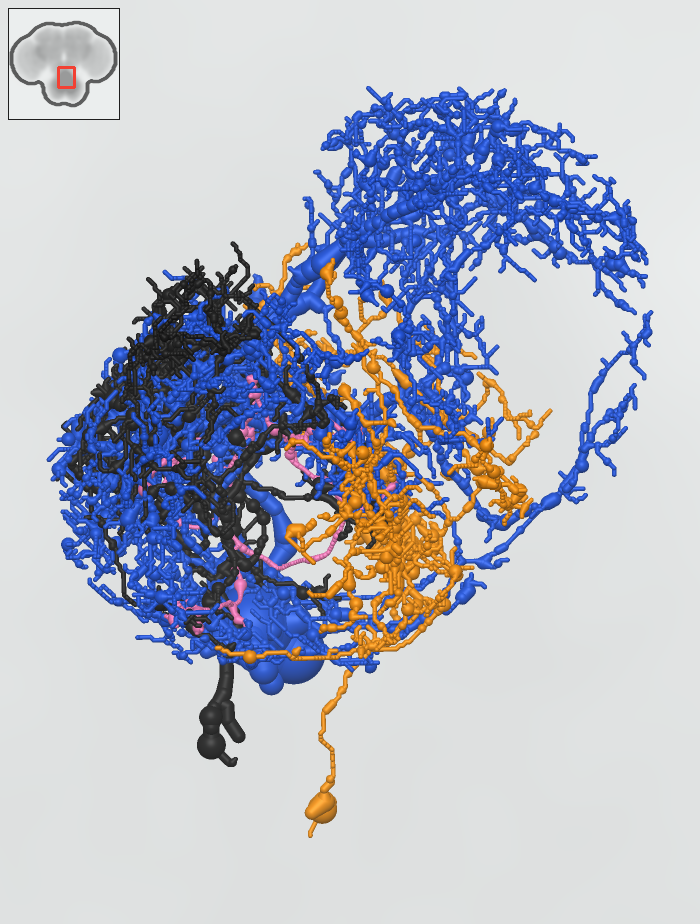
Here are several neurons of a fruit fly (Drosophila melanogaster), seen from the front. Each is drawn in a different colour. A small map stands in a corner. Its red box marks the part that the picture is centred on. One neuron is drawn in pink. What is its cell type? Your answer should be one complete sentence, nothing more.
The cell type SNxx08 is the type of this neuron.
